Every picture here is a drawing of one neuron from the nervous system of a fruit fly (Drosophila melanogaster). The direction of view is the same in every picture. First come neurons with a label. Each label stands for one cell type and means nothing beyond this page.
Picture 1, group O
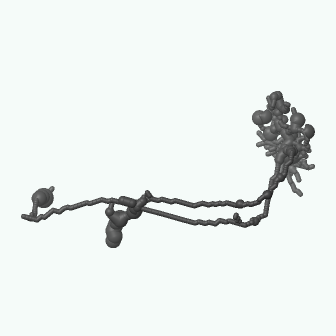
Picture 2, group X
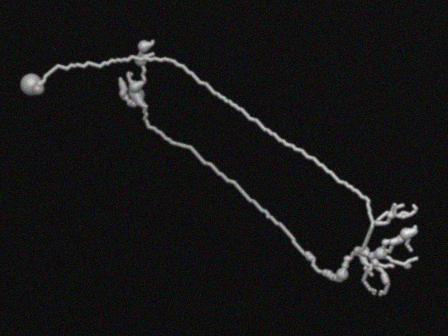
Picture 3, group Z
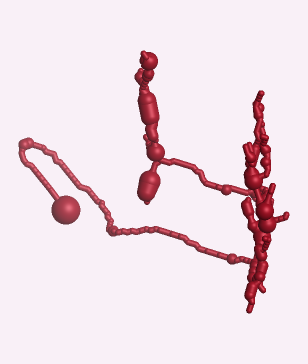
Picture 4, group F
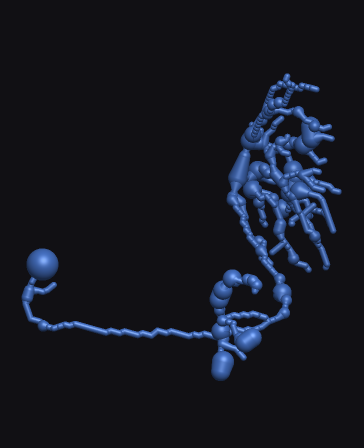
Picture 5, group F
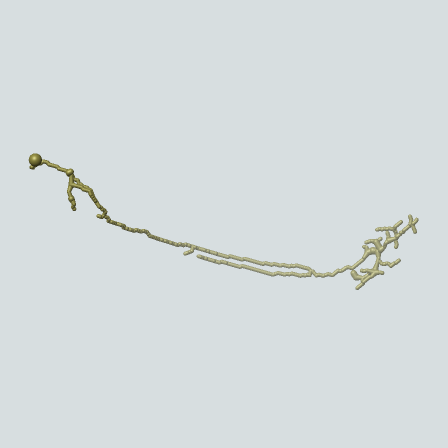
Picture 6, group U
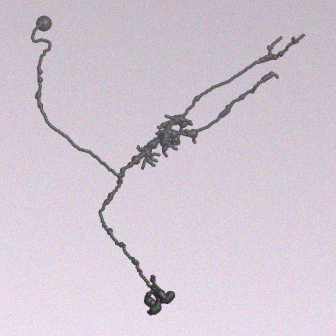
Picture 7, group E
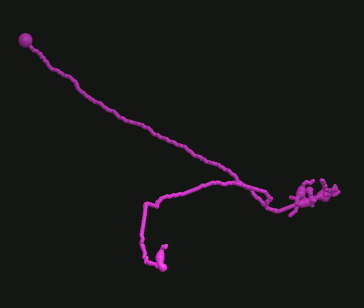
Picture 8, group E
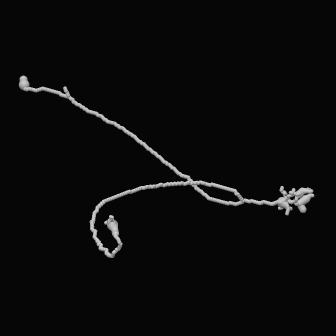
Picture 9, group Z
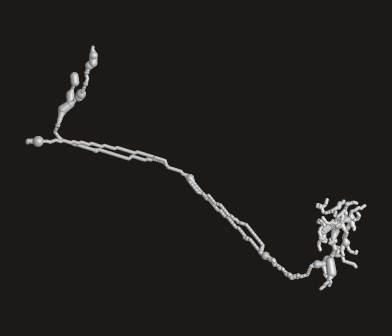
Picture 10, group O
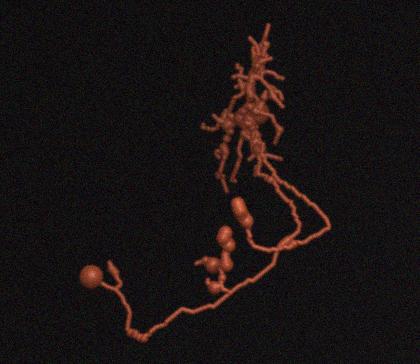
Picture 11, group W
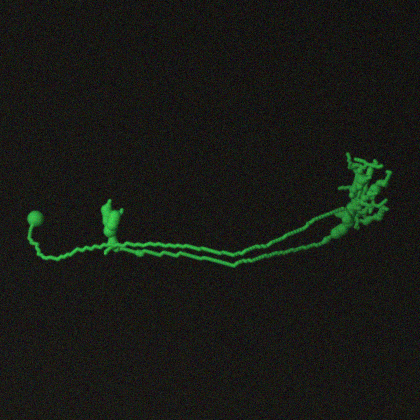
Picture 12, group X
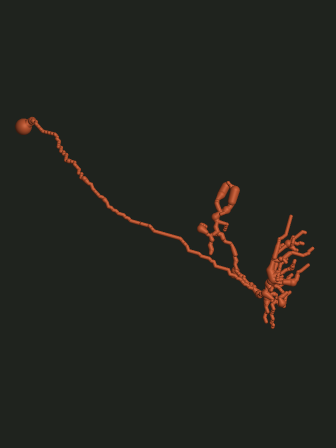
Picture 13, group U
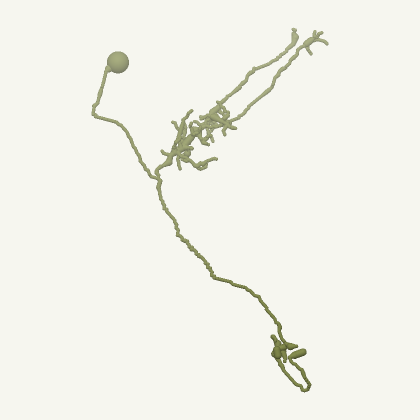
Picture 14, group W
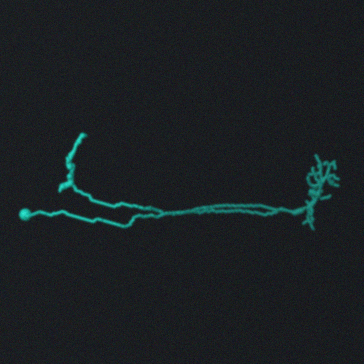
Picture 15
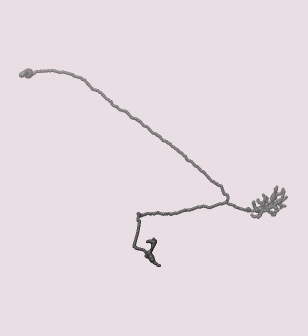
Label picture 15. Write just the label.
group E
